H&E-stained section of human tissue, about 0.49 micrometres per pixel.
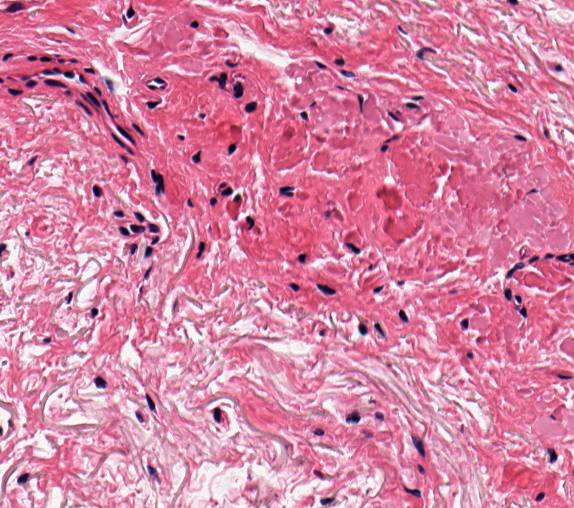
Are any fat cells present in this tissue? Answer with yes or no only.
No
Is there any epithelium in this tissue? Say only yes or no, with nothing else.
No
